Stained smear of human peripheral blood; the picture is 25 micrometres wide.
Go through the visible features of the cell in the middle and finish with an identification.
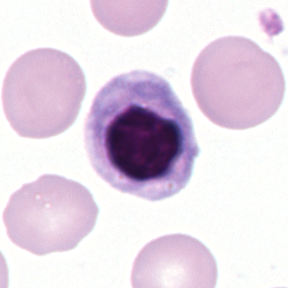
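Outline: rounded oval, slightly taller than wide. Nucleus: single, unlobed, with a few flattened, angular sides. Cytoplasm: wider above the nucleus than below; a few tiny scattered dots below the nucleus. Cell: normoblast.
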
